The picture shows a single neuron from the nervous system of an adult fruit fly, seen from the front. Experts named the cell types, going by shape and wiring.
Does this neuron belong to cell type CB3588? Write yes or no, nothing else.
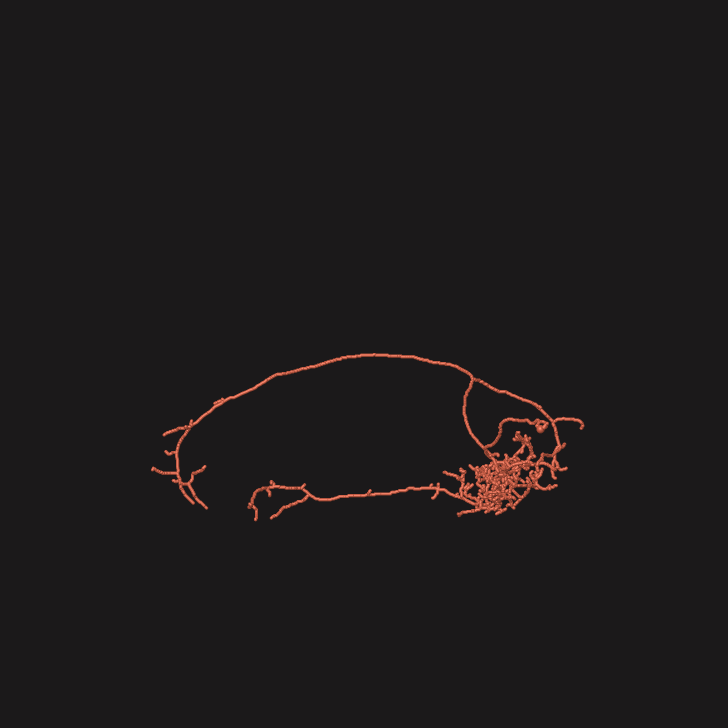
yes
